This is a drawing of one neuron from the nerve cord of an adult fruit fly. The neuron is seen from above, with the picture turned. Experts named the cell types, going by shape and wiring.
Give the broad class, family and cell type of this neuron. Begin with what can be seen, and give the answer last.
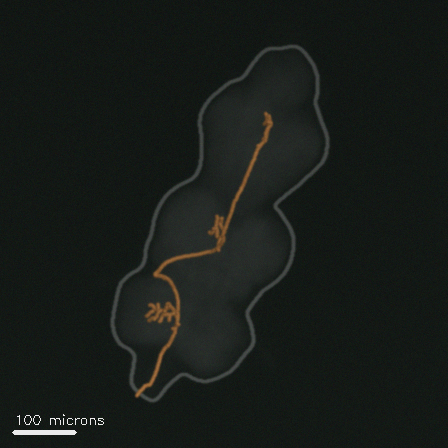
The drawing shows no cell body. By the scale bar it is about 450 microns tall in this view. It is a descending neuron. Its family is DNde. Its cell type is DNde007.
